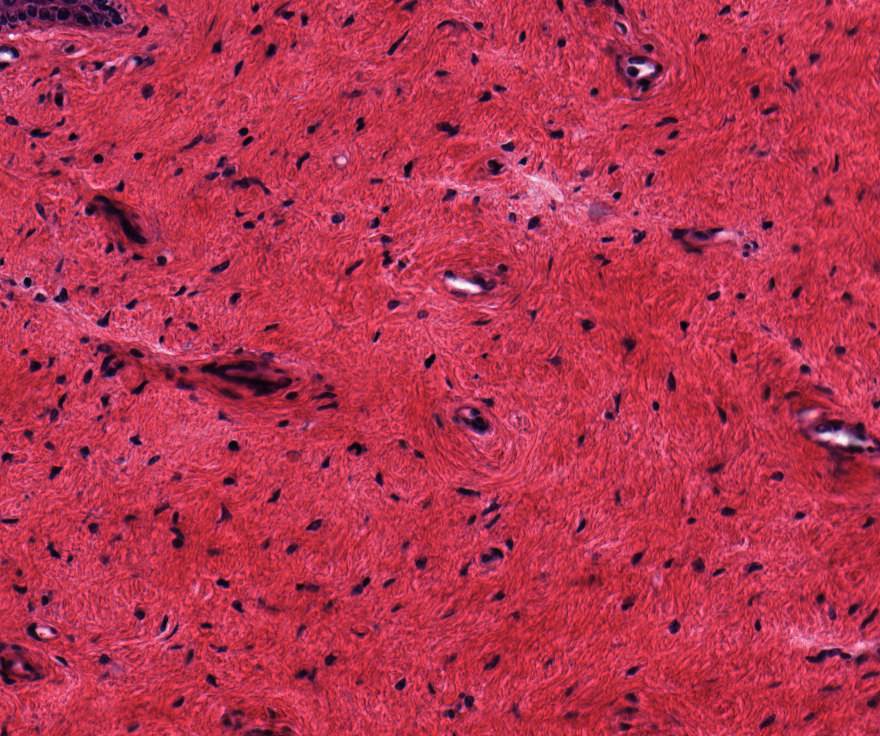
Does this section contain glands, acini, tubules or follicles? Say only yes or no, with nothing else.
No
